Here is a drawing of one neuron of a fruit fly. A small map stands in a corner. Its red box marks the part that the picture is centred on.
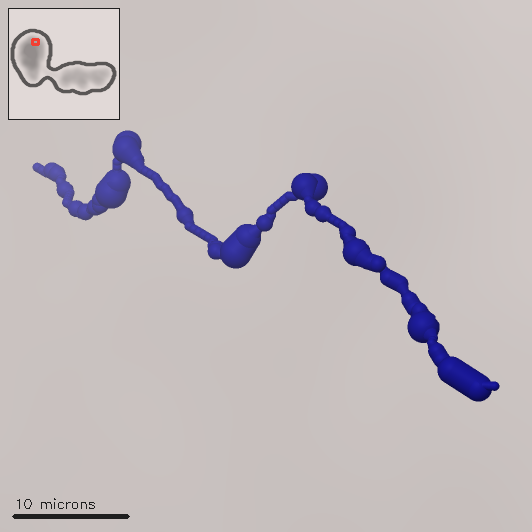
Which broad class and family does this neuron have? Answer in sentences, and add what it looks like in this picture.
This is a photoreceptor or other optic-lobe sensory neuron. The name of its family is class visual. From left to right in the picture it spans about 40 microns. It has a dozen or fewer branch ends.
